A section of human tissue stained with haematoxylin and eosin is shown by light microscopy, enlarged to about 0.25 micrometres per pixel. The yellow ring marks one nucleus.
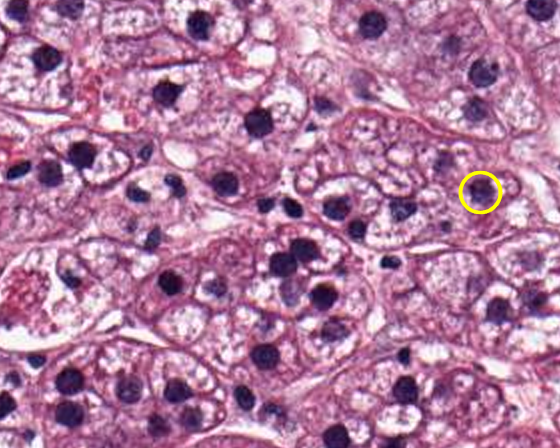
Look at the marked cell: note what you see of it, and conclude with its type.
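The nucleus is dark and densely stained, with an irregular, somewhat angular outline rather than a smooth round one. The cytoplasm is pale and foamy, filled with many small clear vacuoles separated by fine pink strands. It is an adrenal cortical cell.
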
